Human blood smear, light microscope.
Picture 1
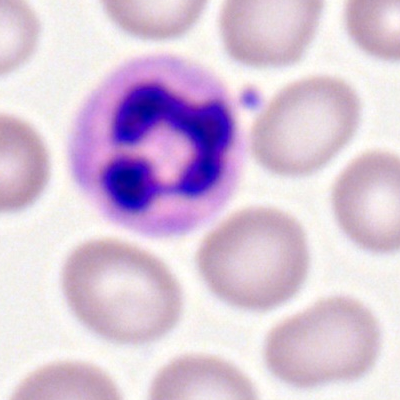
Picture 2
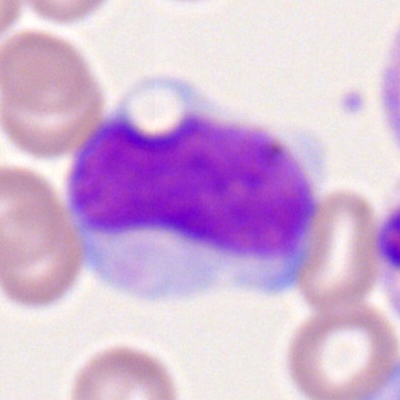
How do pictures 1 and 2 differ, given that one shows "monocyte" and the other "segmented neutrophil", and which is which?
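Picture 1 shows the segmented neutrophil, and picture 2 the monocyte. Start with the cytoplasm: in picture 1 it is plentiful and pale pinkish-lilac, while in picture 2 it is pale grey-blue.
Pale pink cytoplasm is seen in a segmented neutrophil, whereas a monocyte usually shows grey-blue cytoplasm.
In picture 1 the chromatin is dense and dark purple, with no fine open pattern and no visible nucleoli. In picture 2 the nucleus is elongated horizontally, wider than it is tall, and its chromatin is a fairly even deep purple without coarse clumps. Picture 2 also has one round clear vacuole at its upper edge, above the nucleus.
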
